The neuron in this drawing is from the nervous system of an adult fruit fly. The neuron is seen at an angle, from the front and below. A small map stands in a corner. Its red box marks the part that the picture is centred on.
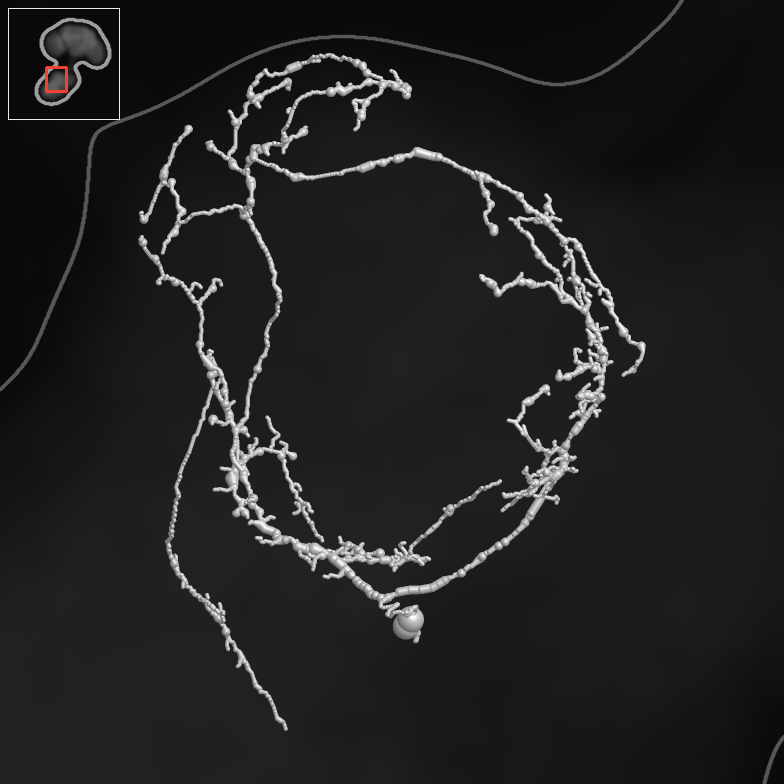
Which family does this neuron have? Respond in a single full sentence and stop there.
This neuron has hemilineage 04B as its family.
